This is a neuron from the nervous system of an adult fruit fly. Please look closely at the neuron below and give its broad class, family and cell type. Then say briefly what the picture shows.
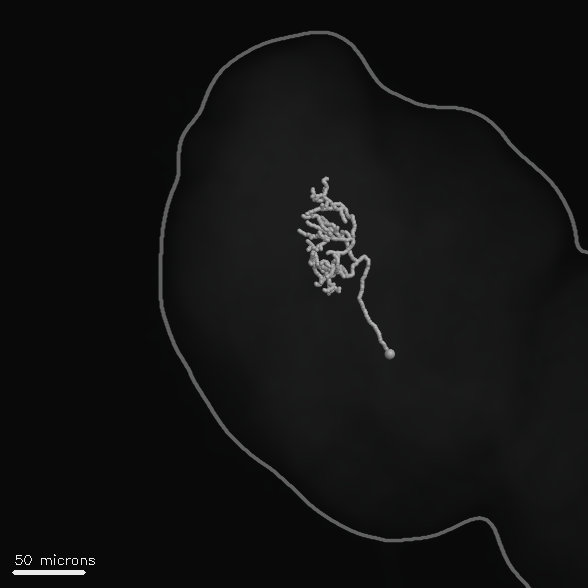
Its broad class is optic-lobe intrinsic neuron. Its family is Li. Its cell type is Li18b. By the scale bar it is about 130 microns tall in this view. In this view it is taller than it is wide.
